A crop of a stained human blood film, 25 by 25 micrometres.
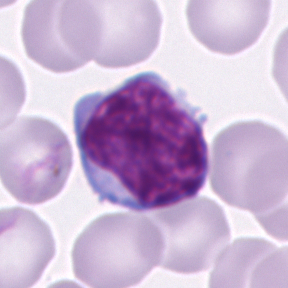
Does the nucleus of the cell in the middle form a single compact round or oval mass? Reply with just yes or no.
Yes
